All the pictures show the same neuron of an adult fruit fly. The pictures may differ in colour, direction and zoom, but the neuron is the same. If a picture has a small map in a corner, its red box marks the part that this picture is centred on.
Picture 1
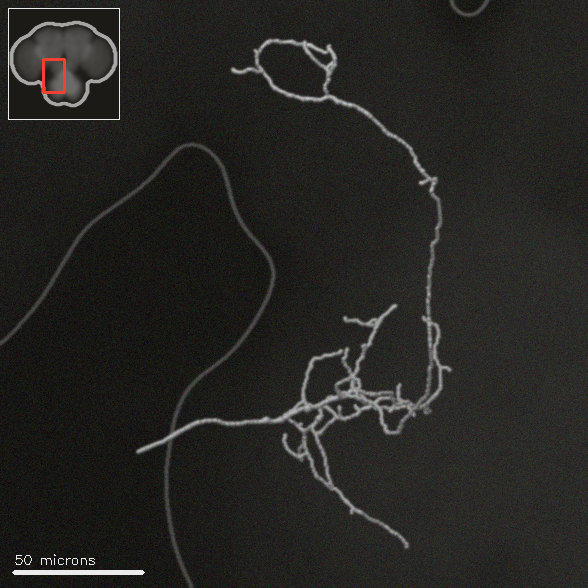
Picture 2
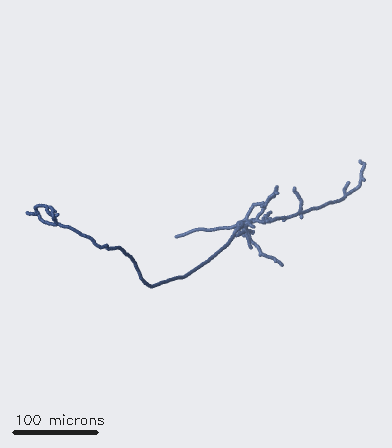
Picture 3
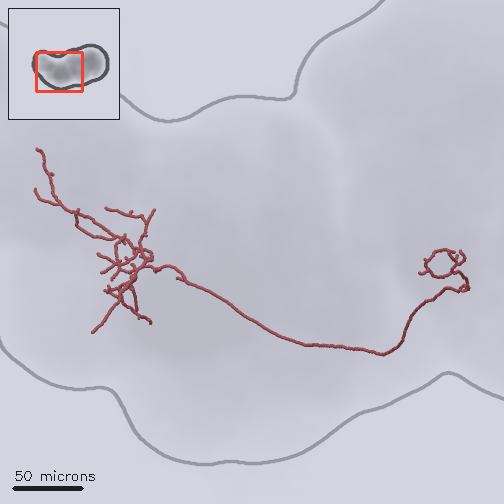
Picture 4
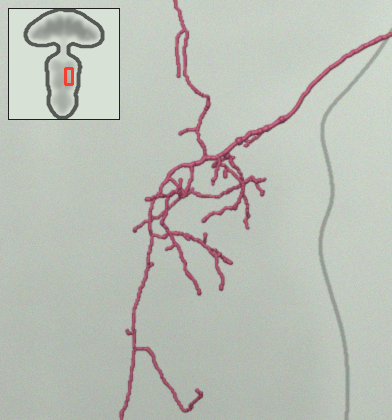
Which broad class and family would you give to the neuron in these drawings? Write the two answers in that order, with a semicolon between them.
sensory neuron ascending to the brain; class mechanosensory proprioceptive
